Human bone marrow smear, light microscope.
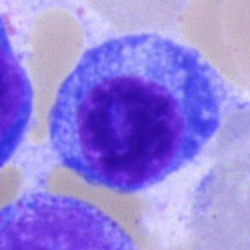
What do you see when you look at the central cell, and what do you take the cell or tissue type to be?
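Toward the lower part of the cell lies the nucleus, leaving a wider band of cytoplasm above it. Its chromatin is dense and dark purple. The cytoplasm is deep blue, mottled with many small pale spots. This is a plasma cell.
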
